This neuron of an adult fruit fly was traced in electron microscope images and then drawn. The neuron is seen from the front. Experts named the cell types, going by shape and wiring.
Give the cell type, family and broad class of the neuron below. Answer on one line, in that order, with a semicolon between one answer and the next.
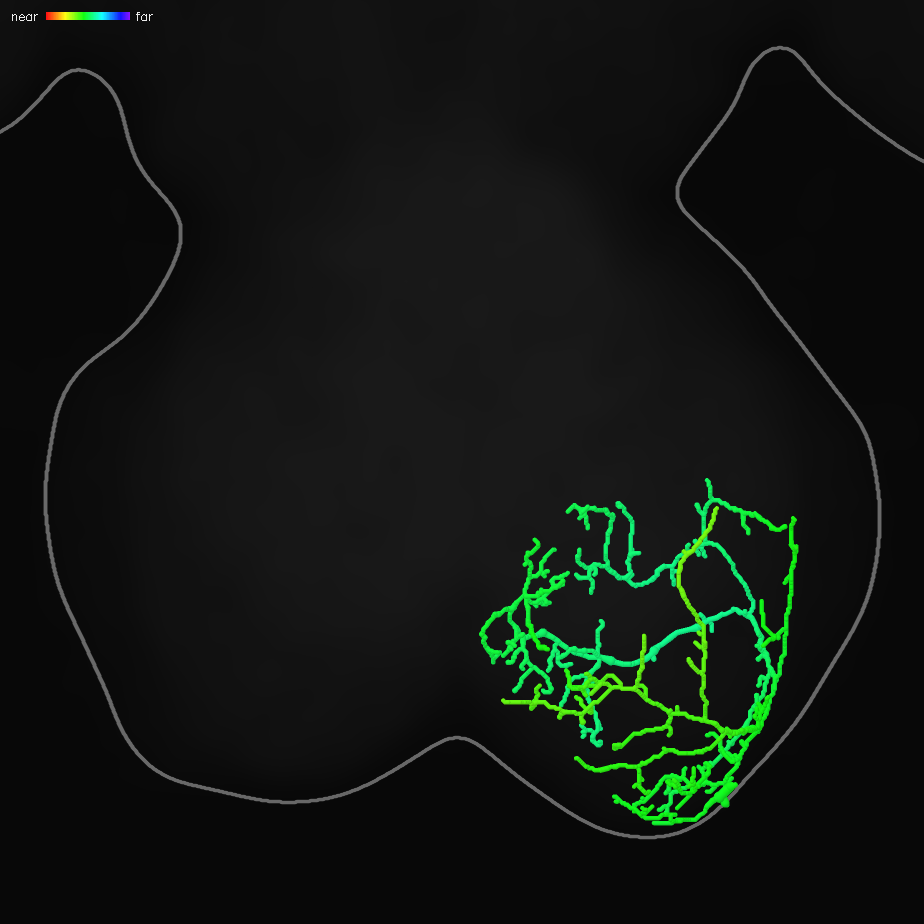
IN13A024; hemilineage 13A; nerve-cord intrinsic neuron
